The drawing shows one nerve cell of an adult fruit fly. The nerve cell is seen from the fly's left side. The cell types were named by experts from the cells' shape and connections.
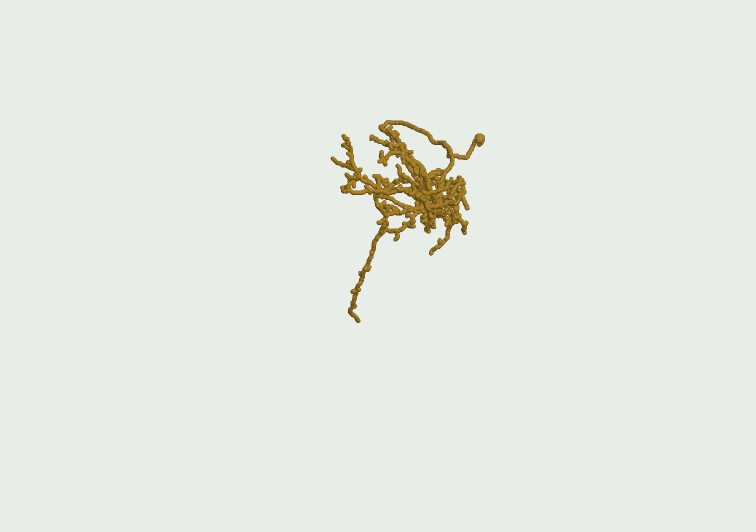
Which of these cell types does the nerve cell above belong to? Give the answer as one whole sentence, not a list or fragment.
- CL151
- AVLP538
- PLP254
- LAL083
The cell type to which this nerve cell belongs is CL151.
